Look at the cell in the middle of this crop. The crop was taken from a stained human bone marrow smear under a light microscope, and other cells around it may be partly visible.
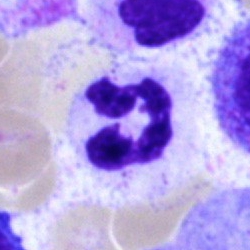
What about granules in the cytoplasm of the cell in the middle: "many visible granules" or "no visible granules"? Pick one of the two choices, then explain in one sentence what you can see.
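Many visible granules. The cytoplasm holds many fine pink-lilac granules.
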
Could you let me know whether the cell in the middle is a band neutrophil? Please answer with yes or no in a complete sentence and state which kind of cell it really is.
No, the central cell is designated a segmented neutrophil and not a band neutrophil.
